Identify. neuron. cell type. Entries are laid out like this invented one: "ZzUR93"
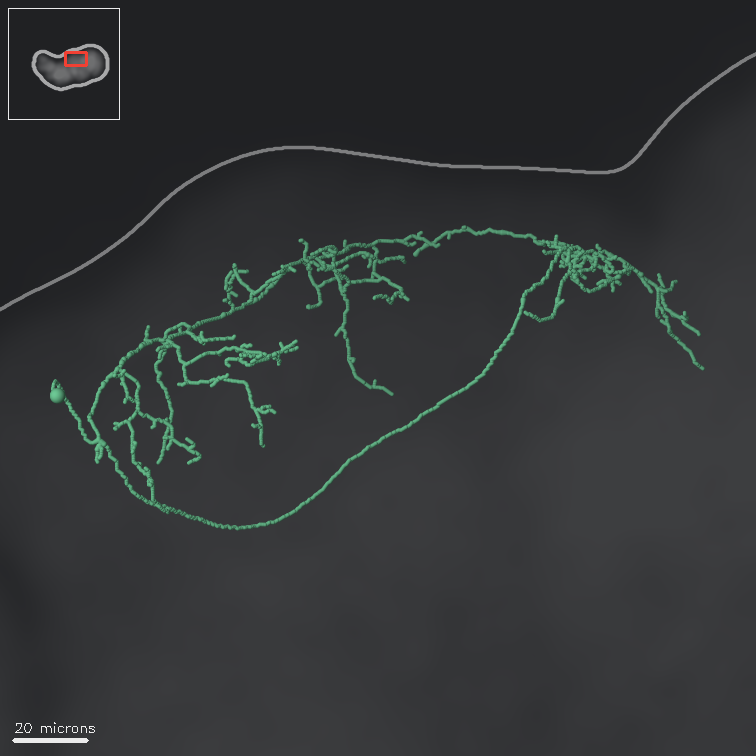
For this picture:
"CB1697"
